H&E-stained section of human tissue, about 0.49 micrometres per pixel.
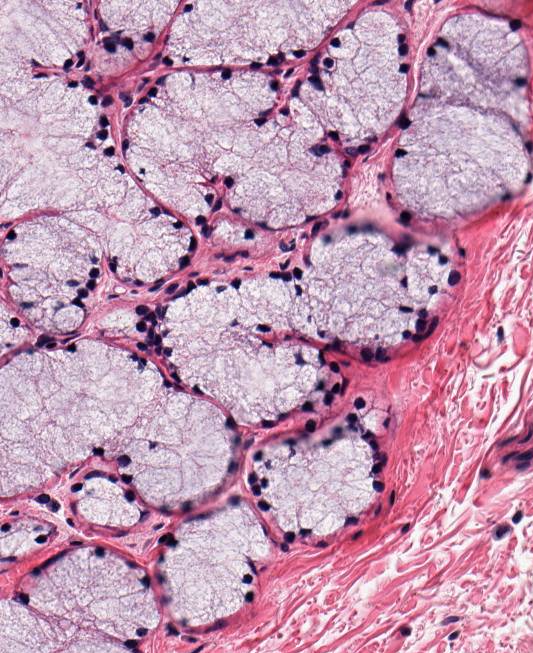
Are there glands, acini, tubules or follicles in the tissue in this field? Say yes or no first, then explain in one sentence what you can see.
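Yes. Closely packed rounded mucous acini fill most of the field, with denser connective tissue only at the lower right.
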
